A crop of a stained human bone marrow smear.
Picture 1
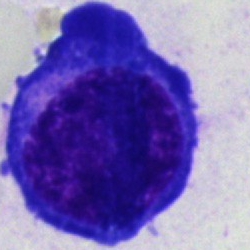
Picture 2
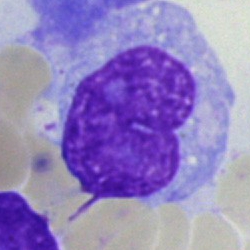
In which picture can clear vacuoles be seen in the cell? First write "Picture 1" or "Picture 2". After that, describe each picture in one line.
Picture 2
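What picture 1 shows: No clear vacuoles are seen in the cytoplasm.
What picture 2 shows: A few small clear vacuoles are scattered in the cytoplasm.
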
